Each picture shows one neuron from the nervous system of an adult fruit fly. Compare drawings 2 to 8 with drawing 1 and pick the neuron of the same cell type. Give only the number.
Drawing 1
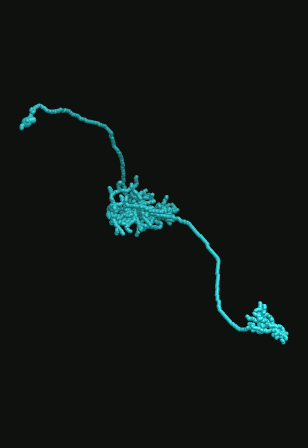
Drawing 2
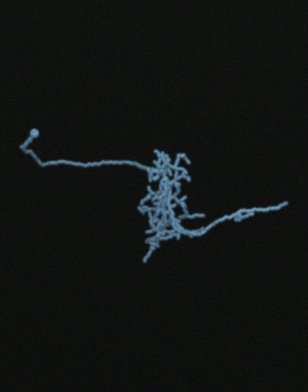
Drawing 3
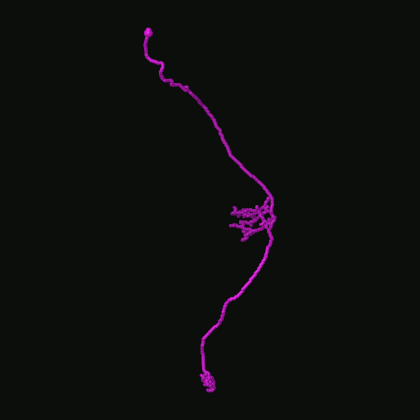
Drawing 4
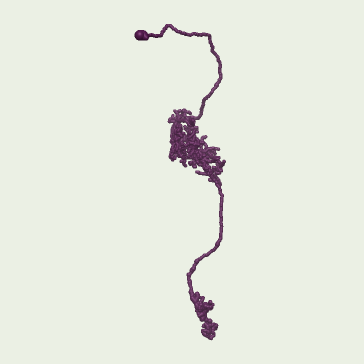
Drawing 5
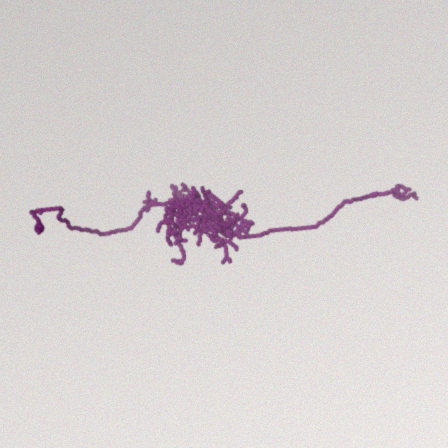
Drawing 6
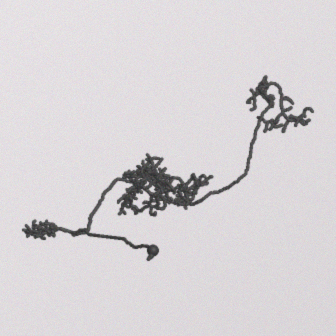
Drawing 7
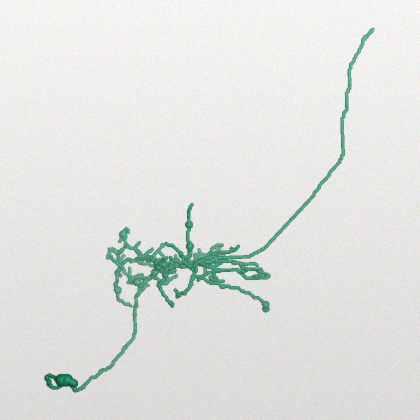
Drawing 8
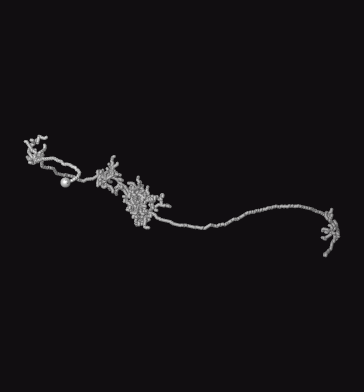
4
